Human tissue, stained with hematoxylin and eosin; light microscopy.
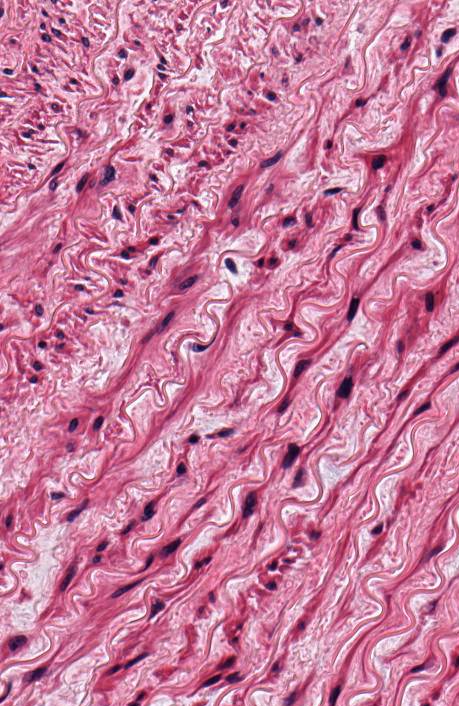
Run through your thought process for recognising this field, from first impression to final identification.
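What runs through this field is the tunica media of an artery. Wavy pink fibres with a regular crimped outline run in parallel bands from lower left to upper right, with dark, elongated nuclei aligned between them.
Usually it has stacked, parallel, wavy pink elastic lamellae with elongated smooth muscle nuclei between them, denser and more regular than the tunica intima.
Toward the upper left, I notice, the fibres break into short fragments.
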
